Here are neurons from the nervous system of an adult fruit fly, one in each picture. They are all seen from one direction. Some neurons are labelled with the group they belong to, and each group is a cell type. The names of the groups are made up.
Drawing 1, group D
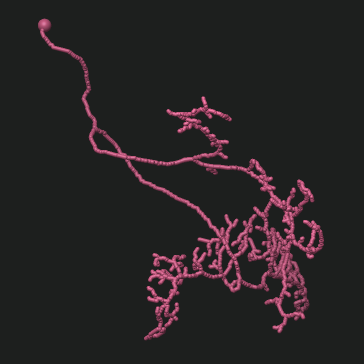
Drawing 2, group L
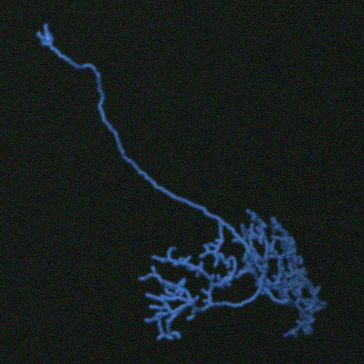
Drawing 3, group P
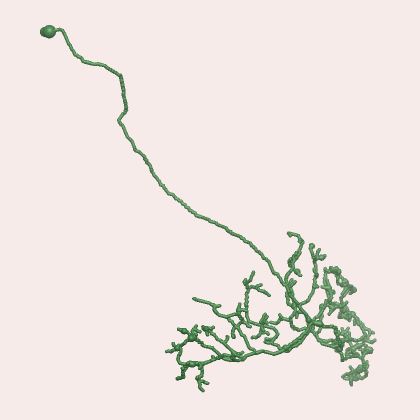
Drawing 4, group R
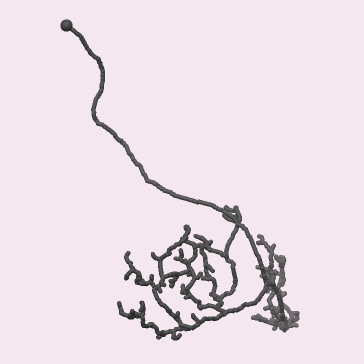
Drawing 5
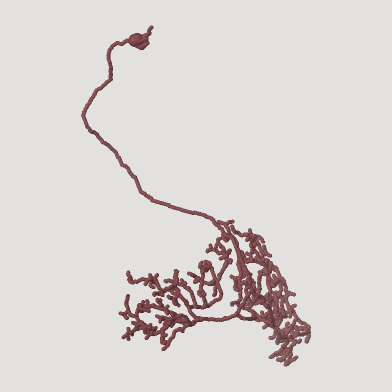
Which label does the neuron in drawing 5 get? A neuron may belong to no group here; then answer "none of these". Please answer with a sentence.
It belongs to group L.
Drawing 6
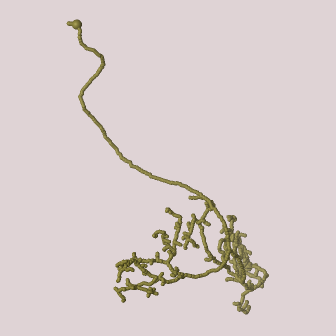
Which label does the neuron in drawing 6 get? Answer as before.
It belongs to group P.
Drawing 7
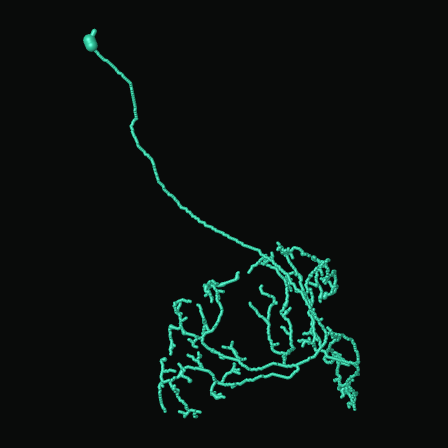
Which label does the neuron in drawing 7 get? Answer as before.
It belongs to none of these.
